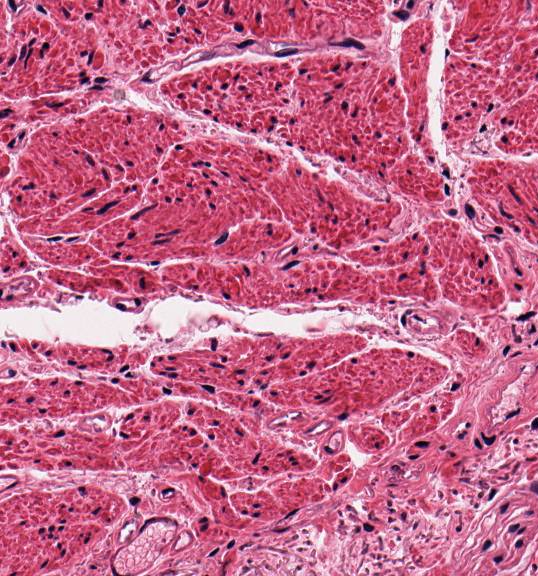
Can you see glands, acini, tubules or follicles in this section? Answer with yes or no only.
No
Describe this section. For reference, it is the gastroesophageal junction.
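Closely packed smooth muscle bundles fill the field, separated by thin septa of connective tissue. In many bundles muscle cells cut across, a mosaic of small polygonal profiles; others oblique. Muscle nuclei small, dark, oval to elongated, scattered within bundles, not along edges. Cytoplasm deeply eosinophilic, even pink-red.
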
